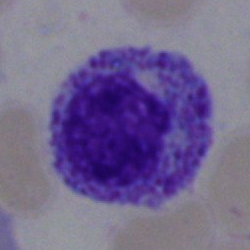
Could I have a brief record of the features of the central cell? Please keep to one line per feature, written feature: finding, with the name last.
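Shape: round, the edge a little bumpy with granules
Chromatin: dark purple, dense, mottled, it seems
Granules: coarse, dark purple, packing the cytoplasm
Clear patch: pale, beside the nucleus at upper right
Name: myelocyte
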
